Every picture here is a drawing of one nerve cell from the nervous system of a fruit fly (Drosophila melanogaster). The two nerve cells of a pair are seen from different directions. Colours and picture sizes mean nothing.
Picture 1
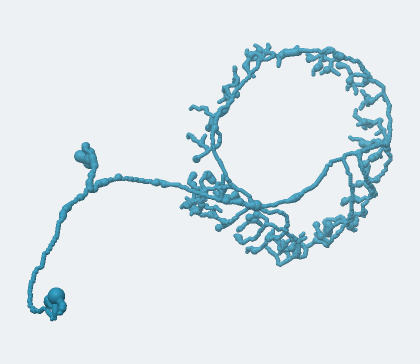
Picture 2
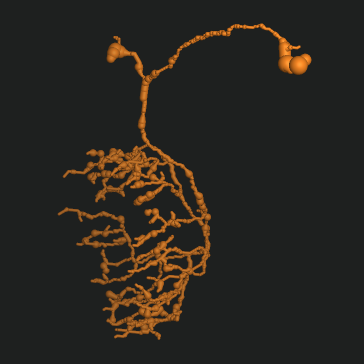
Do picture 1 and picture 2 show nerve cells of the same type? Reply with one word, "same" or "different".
same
